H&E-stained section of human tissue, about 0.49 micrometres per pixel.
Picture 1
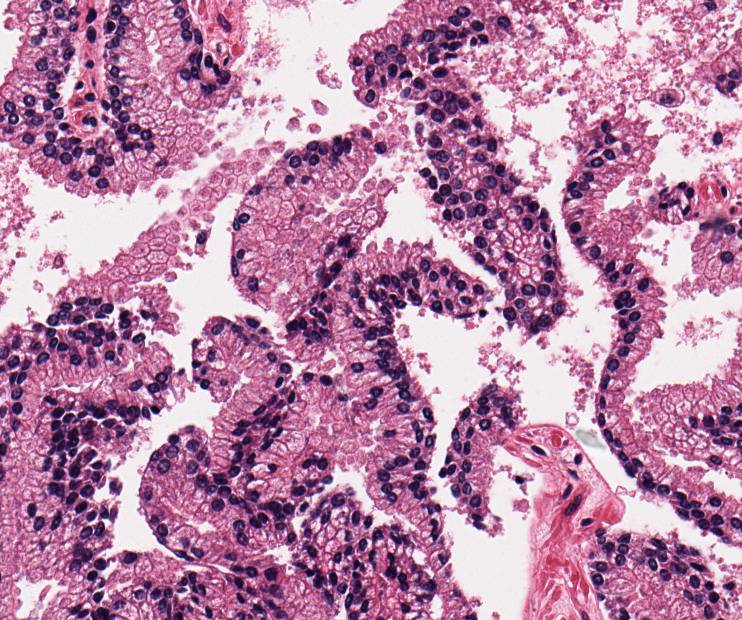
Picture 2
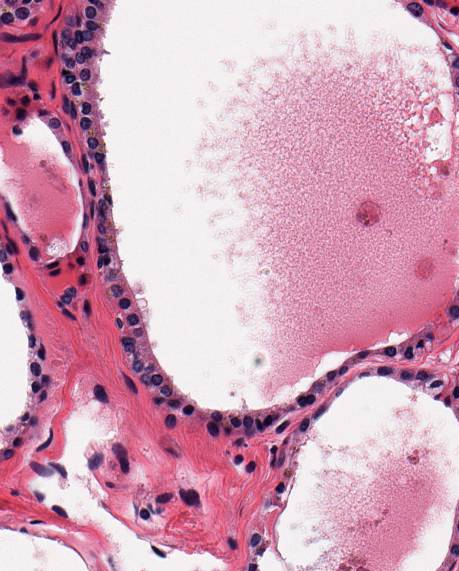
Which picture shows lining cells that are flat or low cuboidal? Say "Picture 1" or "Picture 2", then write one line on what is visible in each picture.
Picture 2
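In picture 1: The fronds are lined by tall columnar epithelial cells.
In picture 2: The spaces are lined by a single layer of cuboidal cells with dark round nuclei.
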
